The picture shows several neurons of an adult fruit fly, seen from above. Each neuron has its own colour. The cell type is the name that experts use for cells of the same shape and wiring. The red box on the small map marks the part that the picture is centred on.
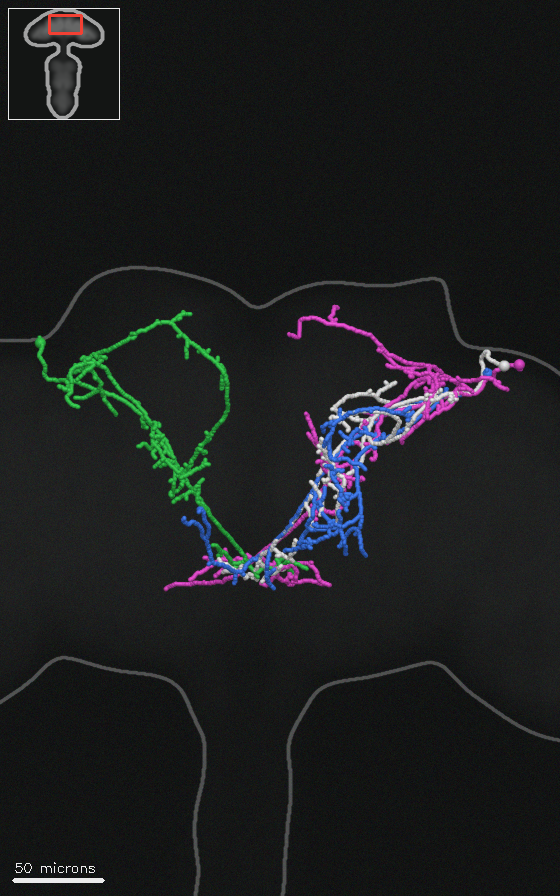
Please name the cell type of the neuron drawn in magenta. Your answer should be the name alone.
SMP020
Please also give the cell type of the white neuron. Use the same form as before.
SMP019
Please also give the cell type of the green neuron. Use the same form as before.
SMP021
